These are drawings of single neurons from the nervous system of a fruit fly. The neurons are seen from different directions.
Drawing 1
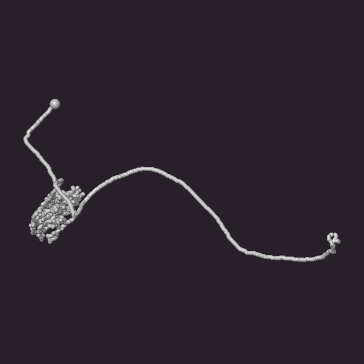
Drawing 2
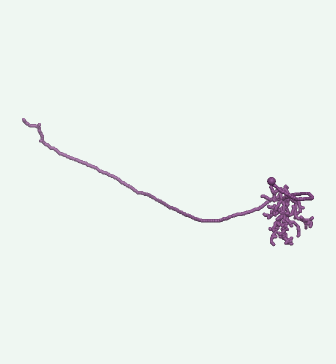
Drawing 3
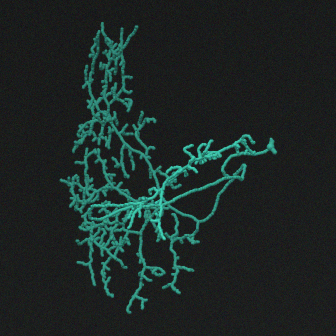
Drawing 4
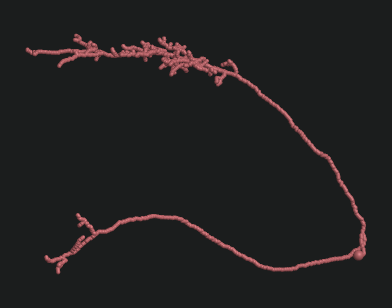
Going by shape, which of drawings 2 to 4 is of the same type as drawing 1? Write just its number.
2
